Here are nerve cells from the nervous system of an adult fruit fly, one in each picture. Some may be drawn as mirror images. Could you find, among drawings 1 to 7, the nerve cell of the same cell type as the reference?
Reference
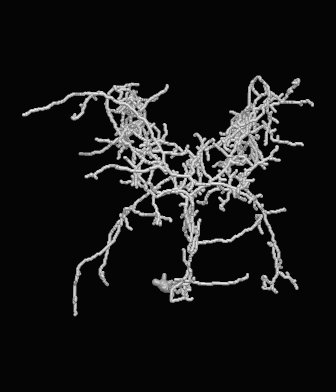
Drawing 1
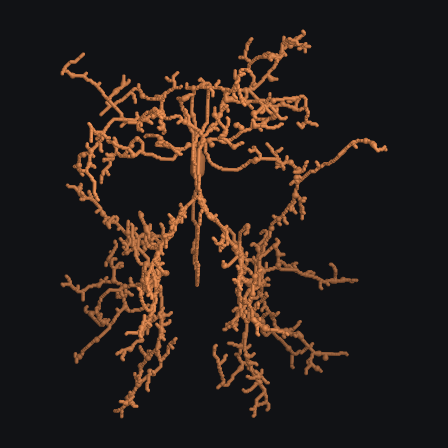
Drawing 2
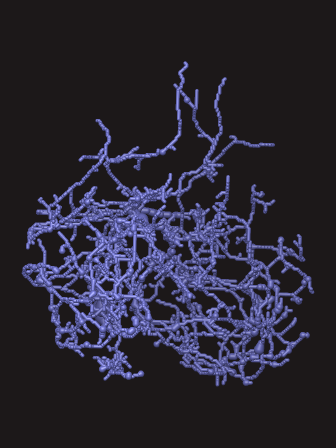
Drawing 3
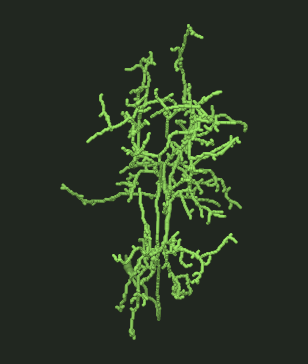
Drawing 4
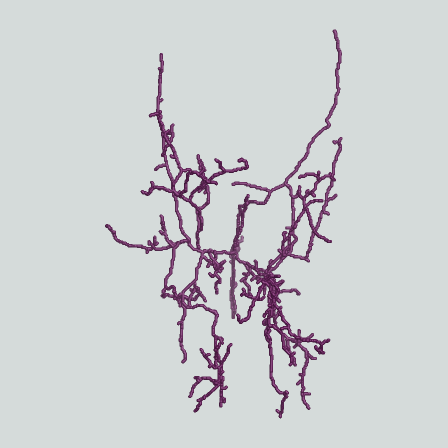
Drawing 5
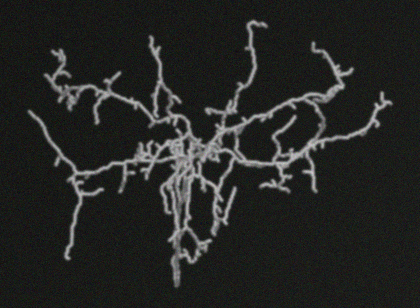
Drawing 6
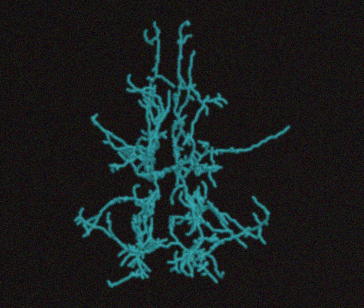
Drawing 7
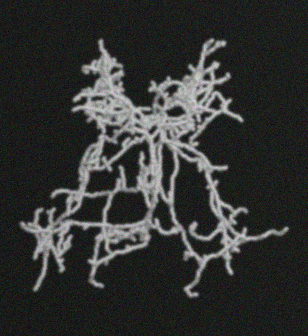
Drawing 7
